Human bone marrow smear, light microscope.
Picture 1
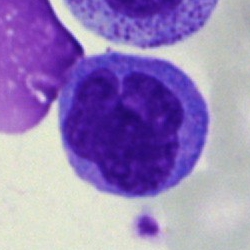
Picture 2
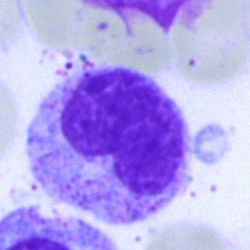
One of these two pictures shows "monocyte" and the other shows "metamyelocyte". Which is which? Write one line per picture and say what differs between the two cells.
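Picture 1 shows a monocyte: No distinct granules are visible in the cytoplasm.
Picture 2 shows a metamyelocyte: Fine pink-violet granules are scattered through the cytoplasm.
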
